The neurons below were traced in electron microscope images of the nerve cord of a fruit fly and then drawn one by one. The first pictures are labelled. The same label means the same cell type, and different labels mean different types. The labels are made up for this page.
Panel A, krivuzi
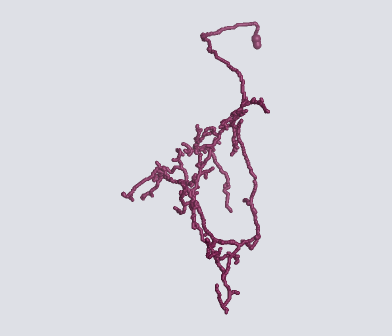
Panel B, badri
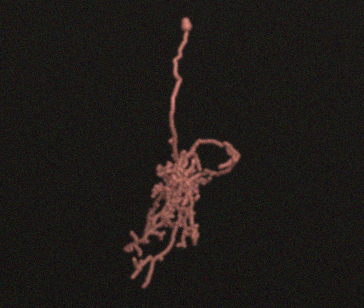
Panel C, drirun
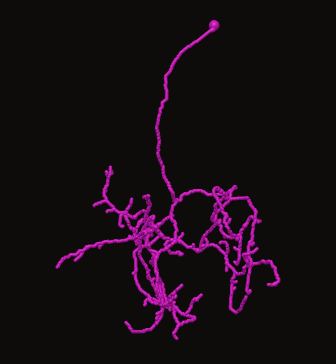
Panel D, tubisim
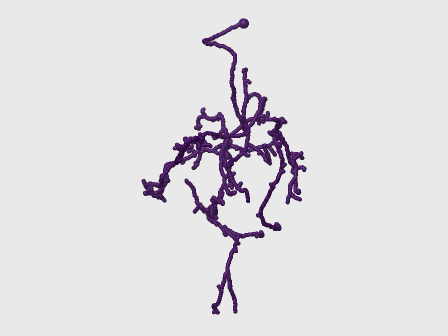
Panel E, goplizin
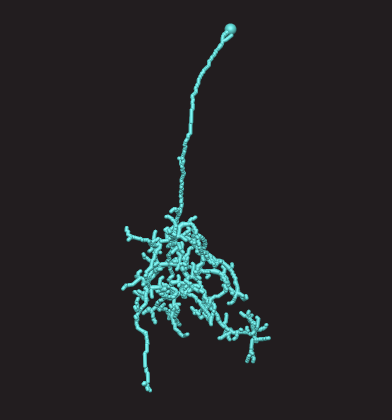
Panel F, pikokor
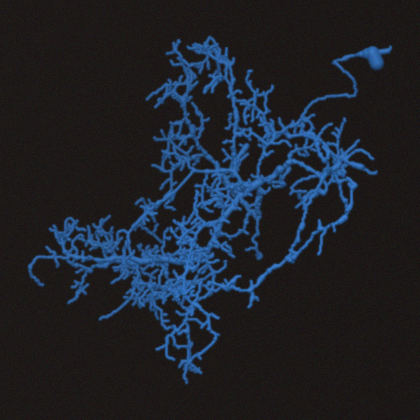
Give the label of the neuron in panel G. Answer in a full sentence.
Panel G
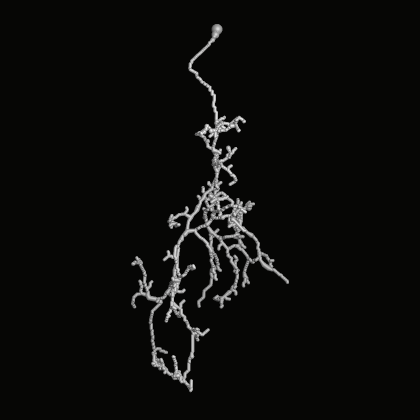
It belongs to goplizin.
